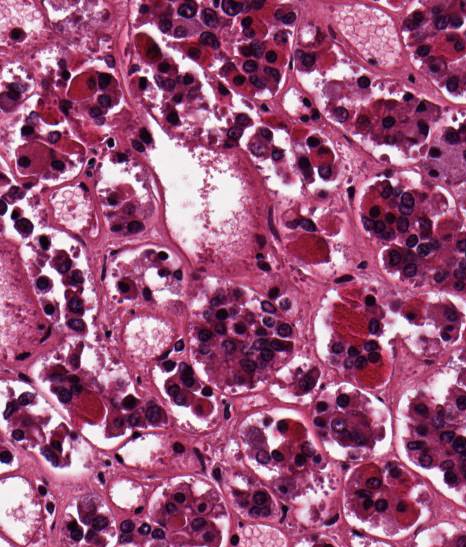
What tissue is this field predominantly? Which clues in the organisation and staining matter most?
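You are looking at the pars distalis of the pituitary. Notice how the cells gather in rounded nests throughout the field, each wrapped in thin pink fibrous septa.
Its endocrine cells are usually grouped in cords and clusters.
Their nuclei are round and dark-staining. Now compare the cytoplasm: scattered cells are intensely red, while most others are paler, granular and pink-purple. That mixed staining fits the usual blend of pink acidophils, purple-blue basophils and pale chromophobes.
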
